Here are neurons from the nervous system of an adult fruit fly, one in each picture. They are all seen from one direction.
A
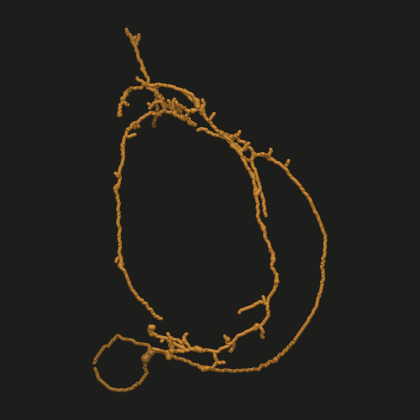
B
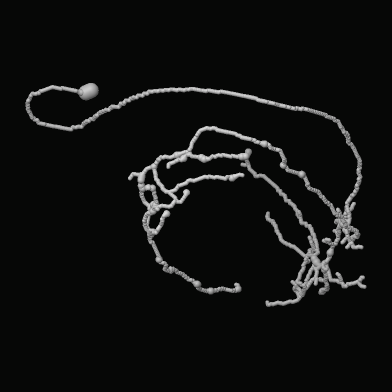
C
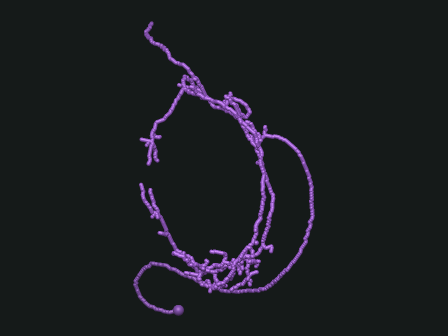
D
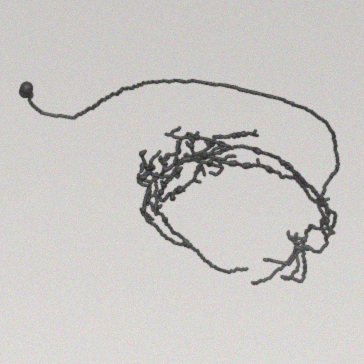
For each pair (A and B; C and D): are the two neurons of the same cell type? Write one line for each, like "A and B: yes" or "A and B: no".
A and B: yes
C and D: yes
